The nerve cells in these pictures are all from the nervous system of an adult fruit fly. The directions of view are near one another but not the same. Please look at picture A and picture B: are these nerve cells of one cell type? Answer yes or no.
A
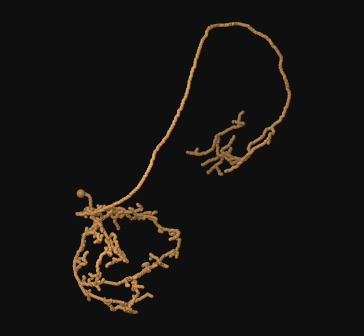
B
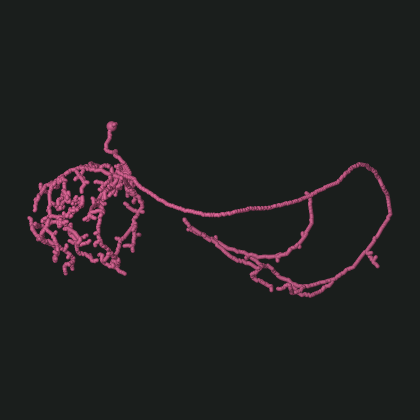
no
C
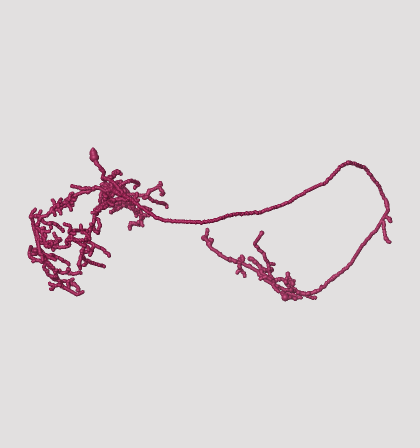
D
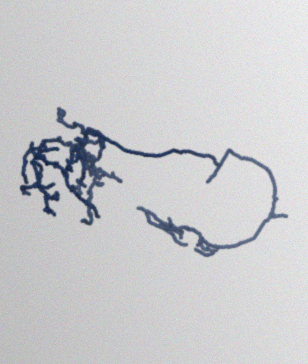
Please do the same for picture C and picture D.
yes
